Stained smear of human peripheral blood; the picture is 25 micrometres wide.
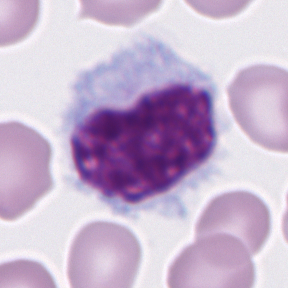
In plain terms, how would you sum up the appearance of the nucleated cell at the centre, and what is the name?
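The cell has an irregular, ragged outline rather than a smooth one. Fine, hair-like projections fringe the margin of its cytoplasm. The cytoplasm is at its widest above the nucleus. No distinct granules are present in the cytoplasm. This is a hairy cell.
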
